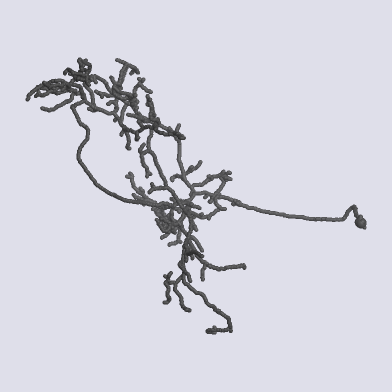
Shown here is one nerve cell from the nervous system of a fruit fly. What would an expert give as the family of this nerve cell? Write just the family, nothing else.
hemilineage VLPl&p1_posterior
